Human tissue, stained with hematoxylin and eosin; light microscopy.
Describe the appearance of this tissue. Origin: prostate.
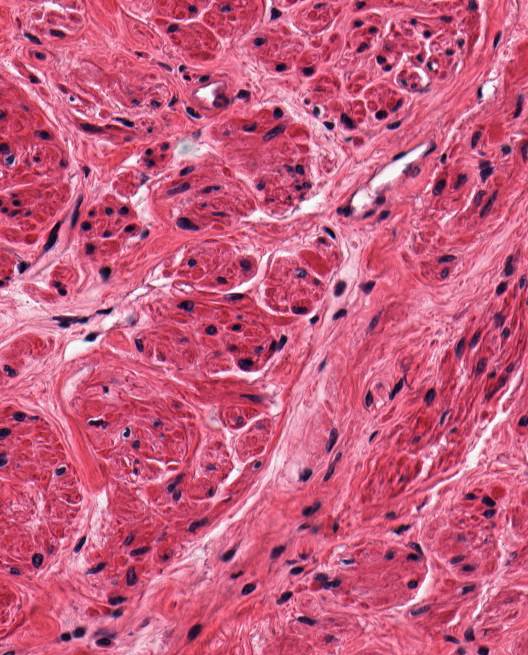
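The section contains muscle cells seen in two planes. In the upper left the bundles are cut across, giving rounded cell profiles with central round nuclei. Along the right side and lower right the cells are cut lengthwise and run diagonally, with elongated nuclei. Throughout, the cytoplasm stains deep pink, and the nuclei are dark purple and fairly uniform in size across the field.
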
